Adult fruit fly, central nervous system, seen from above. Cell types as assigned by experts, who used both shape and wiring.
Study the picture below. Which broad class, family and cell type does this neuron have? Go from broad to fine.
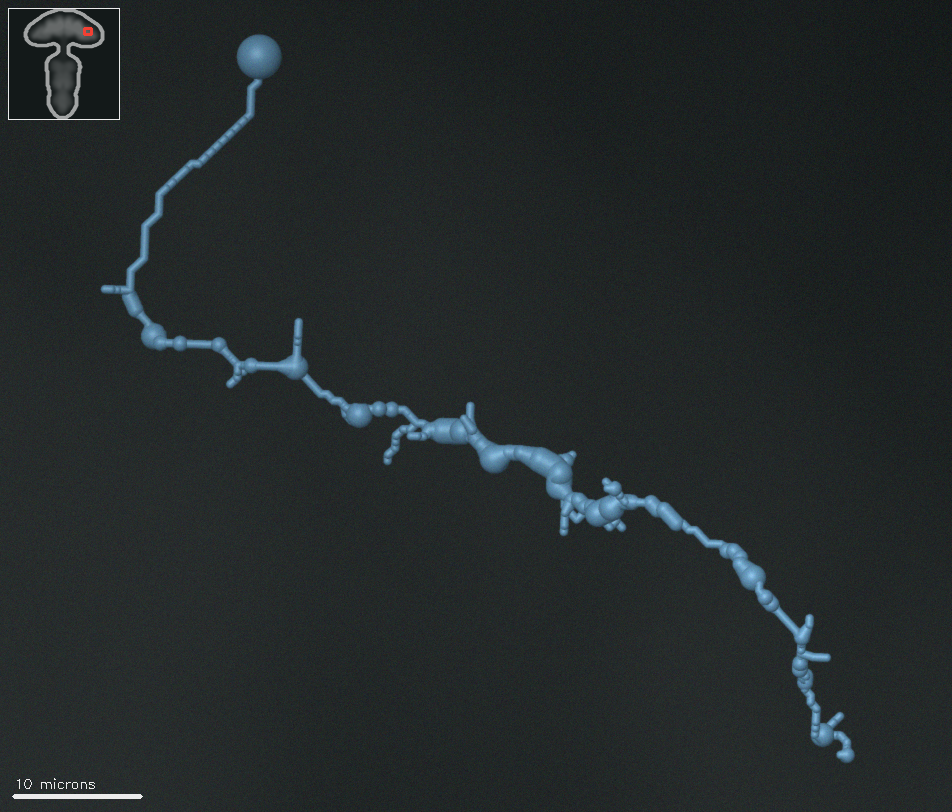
optic-lobe intrinsic neuron; Dm; Dm3b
